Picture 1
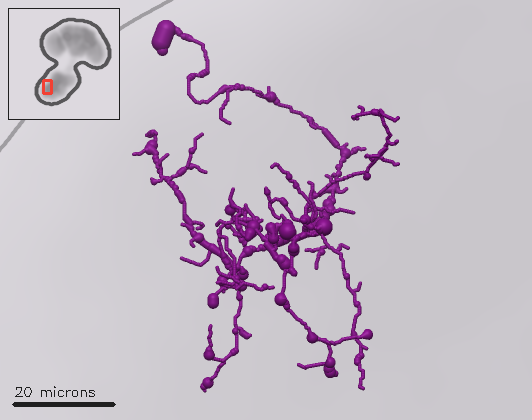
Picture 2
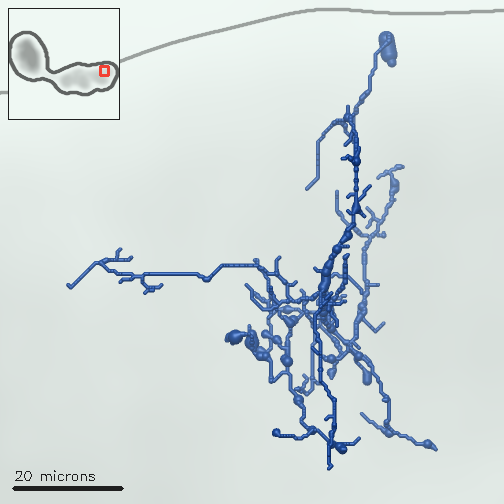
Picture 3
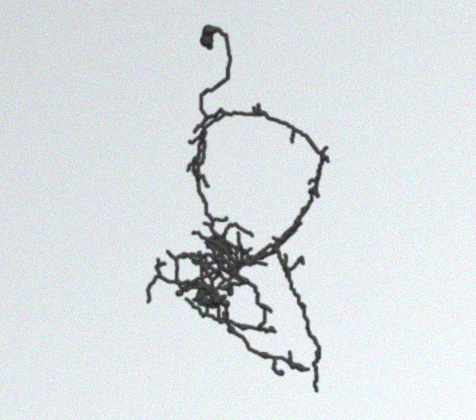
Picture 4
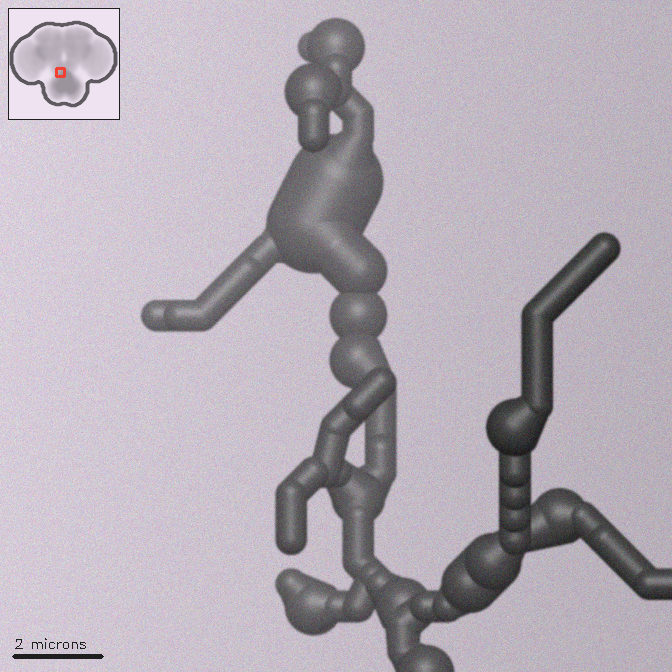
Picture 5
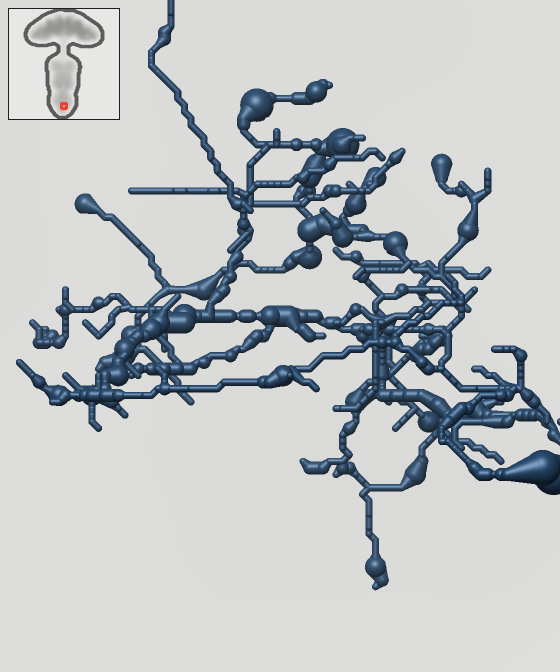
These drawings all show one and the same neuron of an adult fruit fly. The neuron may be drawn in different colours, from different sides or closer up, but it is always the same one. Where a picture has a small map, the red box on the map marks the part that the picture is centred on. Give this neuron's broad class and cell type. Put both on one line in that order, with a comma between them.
nerve-cord intrinsic neuron, INXXX440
